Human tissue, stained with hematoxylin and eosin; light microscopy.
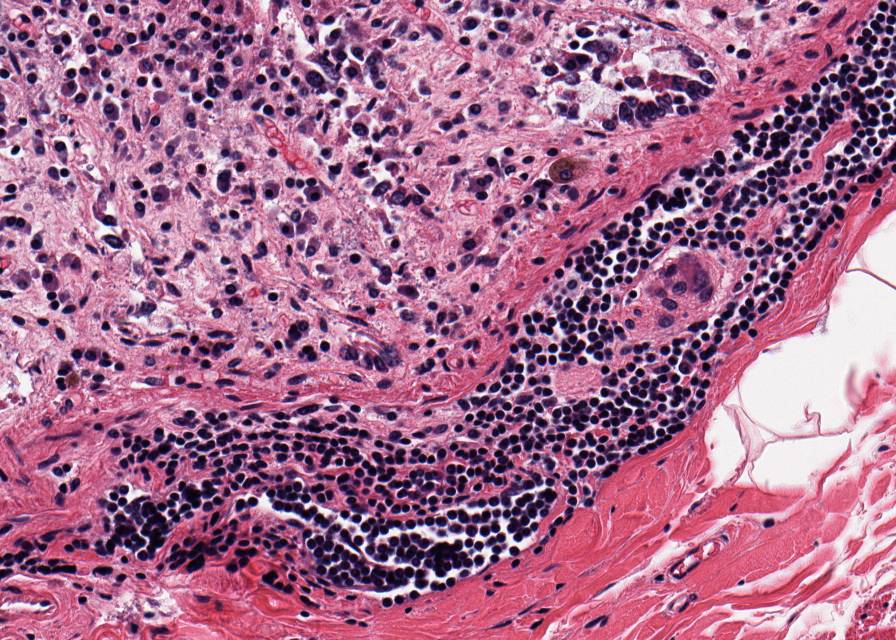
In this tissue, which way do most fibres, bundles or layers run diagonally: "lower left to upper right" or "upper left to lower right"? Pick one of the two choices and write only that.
Lower left to upper right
